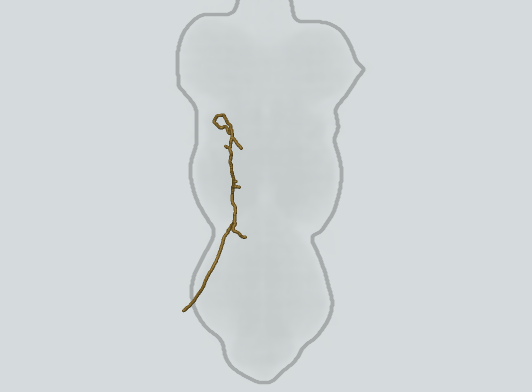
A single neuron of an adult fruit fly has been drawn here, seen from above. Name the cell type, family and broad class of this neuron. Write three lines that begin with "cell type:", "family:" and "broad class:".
cell type: SNpp14
family: class mechanosensory proprioceptive
broad class: sensory neuron entering the nerve cord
